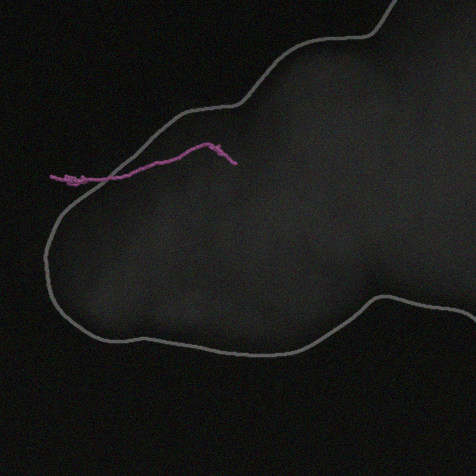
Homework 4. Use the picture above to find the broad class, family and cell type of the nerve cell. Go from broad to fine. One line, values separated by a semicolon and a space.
optic-lobe intrinsic neuron; L; L4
